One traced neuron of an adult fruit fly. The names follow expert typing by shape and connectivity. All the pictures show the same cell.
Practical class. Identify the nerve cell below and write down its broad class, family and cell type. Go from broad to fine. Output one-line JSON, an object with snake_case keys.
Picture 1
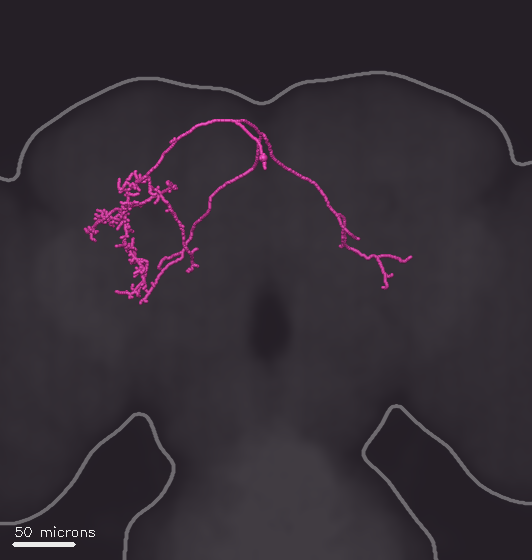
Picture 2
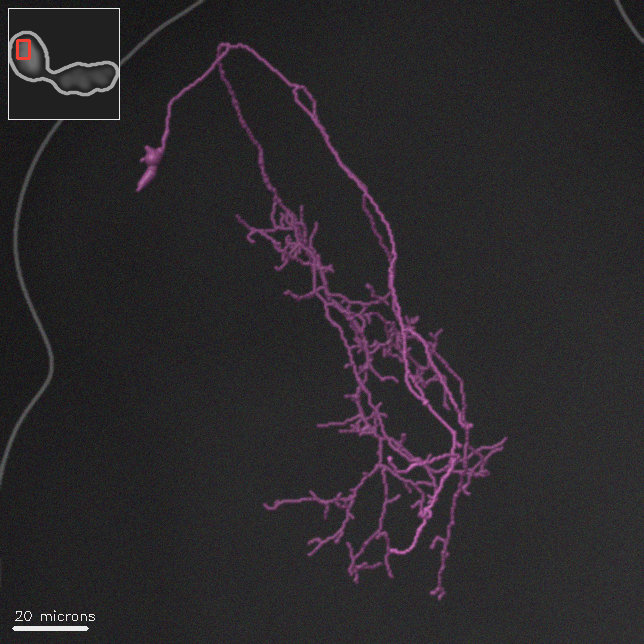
{"broad_class": "central-brain intrinsic neuron", "family": "hemilineage SMPad1", "cell_type": "SIP145m"}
